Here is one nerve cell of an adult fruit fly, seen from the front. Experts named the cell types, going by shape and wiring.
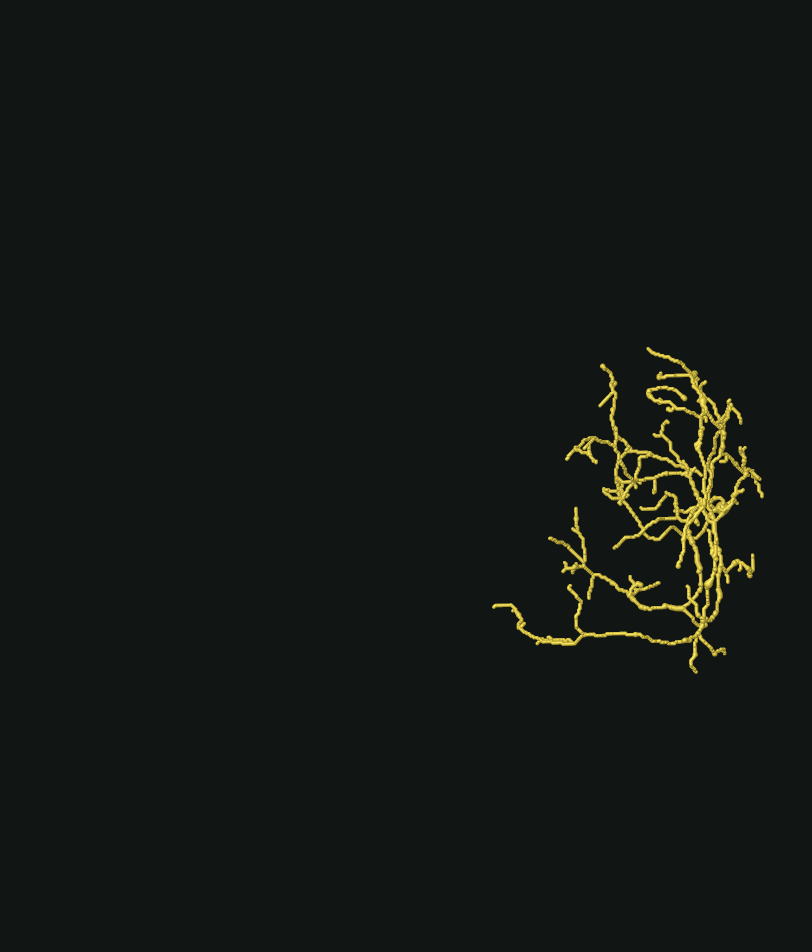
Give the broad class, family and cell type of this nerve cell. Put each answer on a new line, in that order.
nerve-cord intrinsic neuron
hemilineage 03A
IN03A046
